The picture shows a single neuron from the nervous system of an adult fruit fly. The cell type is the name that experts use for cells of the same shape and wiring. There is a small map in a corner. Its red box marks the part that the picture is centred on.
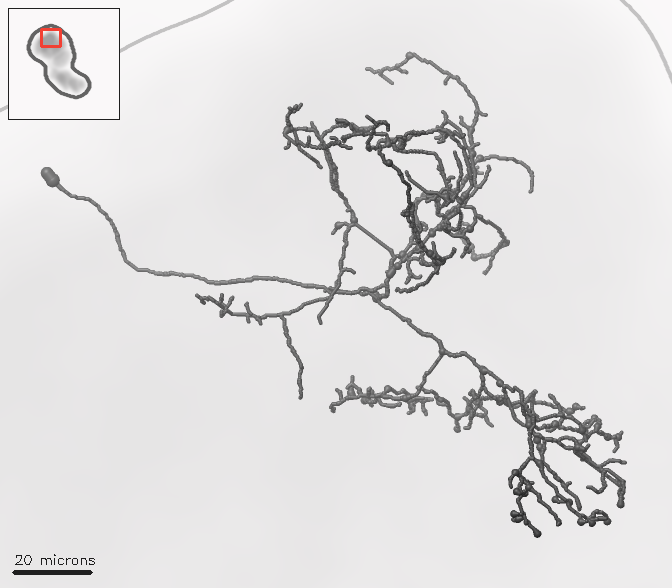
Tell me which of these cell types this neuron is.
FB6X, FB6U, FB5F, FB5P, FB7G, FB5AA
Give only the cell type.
FB5F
